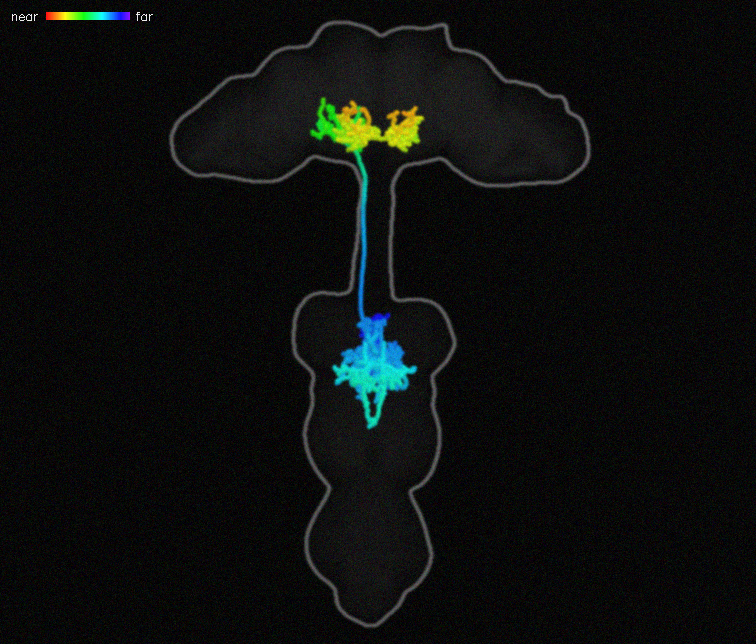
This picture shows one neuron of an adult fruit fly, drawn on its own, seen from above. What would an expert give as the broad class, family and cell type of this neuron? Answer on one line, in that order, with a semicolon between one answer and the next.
ascending neuron; hemilineage 10B; AN10B005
